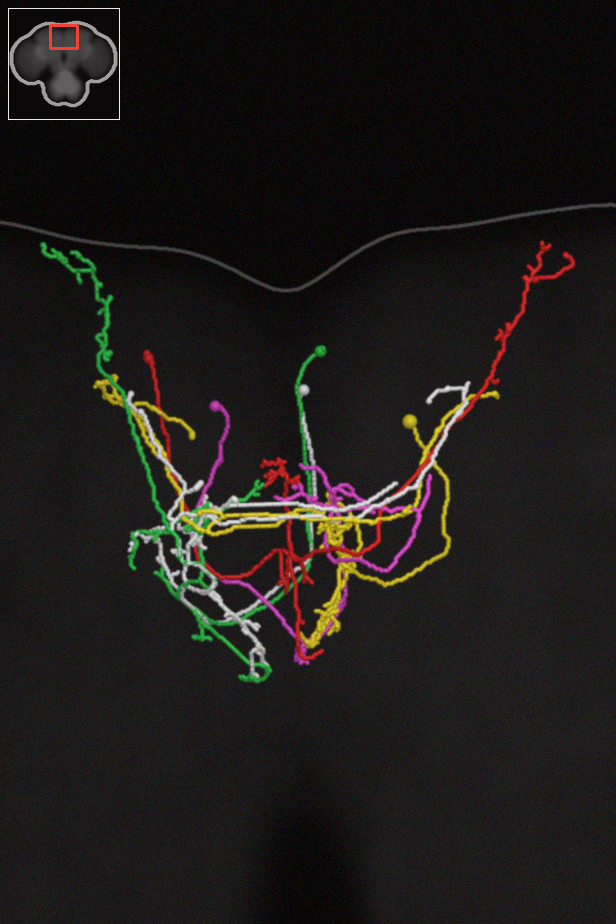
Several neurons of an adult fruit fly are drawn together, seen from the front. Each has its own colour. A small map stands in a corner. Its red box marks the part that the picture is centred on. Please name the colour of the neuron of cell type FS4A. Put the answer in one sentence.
The colour is green.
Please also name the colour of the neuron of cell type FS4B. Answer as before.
The colour is red.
